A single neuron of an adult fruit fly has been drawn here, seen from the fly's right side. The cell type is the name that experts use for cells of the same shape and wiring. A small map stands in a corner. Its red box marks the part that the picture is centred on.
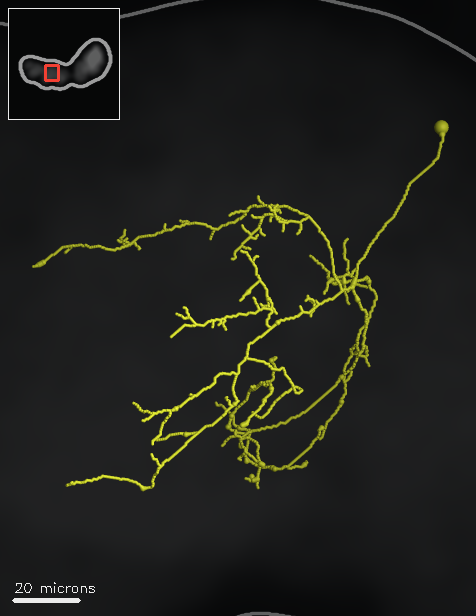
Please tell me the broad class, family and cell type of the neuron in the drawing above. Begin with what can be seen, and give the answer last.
The cell body is at the upper right of the picture. From left to right in the picture it spans about 130 microns. The picture shows dozens of branch ends. It is a nerve-cord intrinsic neuron. Its family is hemilineage 09A. It is of cell type IN09A081.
